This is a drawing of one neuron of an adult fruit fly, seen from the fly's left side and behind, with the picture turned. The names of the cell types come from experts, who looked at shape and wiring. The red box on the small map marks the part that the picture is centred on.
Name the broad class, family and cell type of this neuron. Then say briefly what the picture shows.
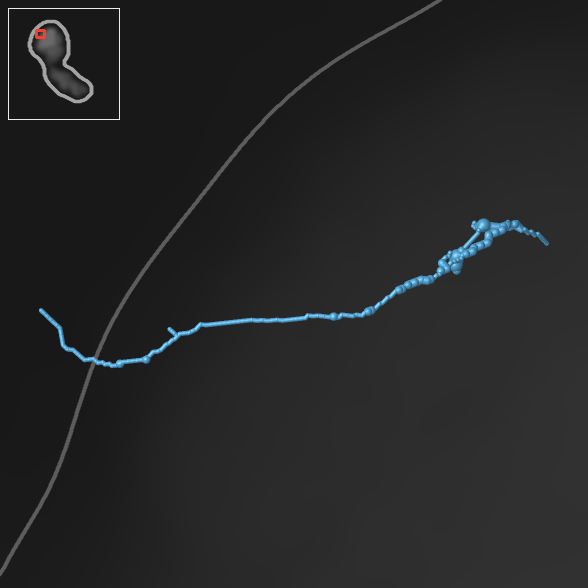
It is a sensory neuron entering the brain. The name of its family is class olfactory. Its cell type is ORN_DL4. No cell body is drawn. It has a dozen or fewer branch ends.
